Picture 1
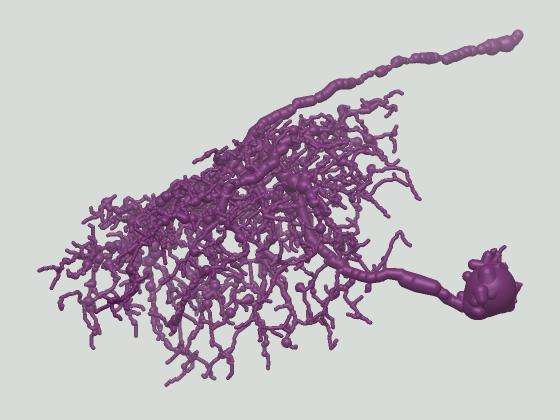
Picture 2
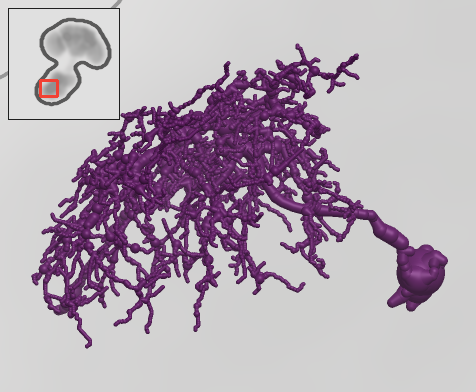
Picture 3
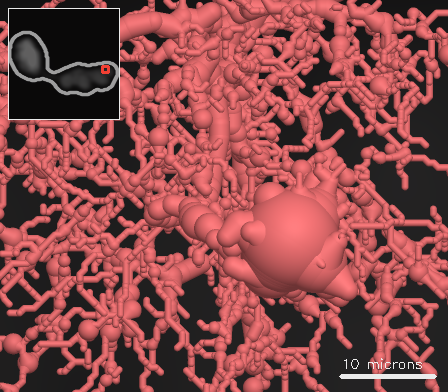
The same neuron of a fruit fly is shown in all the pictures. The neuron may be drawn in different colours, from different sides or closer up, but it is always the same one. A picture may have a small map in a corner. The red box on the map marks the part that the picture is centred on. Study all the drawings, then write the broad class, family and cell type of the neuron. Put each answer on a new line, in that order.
motor neuron of the nerve cord
hemilineage 06A
MNad16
